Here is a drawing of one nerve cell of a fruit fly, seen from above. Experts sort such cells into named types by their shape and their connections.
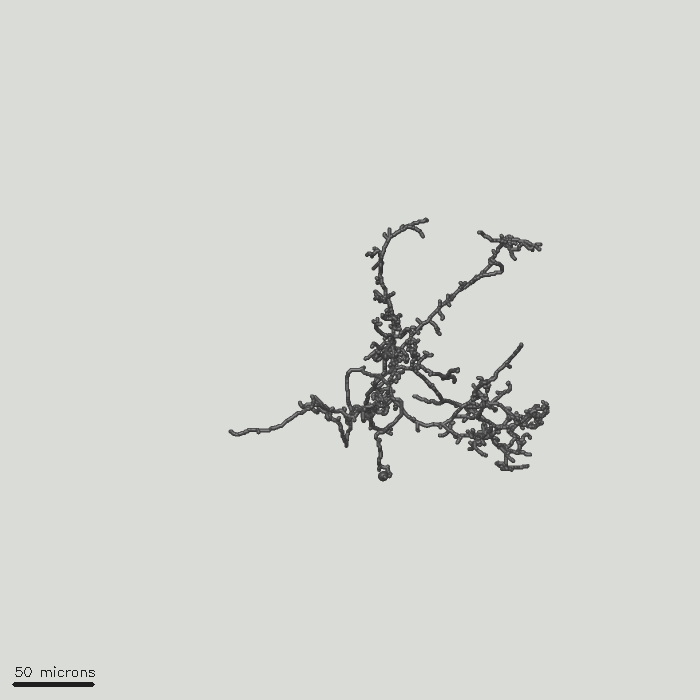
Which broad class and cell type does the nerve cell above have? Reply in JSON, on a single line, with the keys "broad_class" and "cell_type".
{"broad_class": "central-brain intrinsic neuron", "cell_type": "SMP547"}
